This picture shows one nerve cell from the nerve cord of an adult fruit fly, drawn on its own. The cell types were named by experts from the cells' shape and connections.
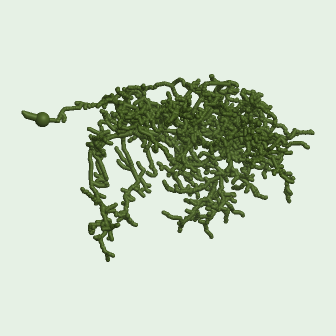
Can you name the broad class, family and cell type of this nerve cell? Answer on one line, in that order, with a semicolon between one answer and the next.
nerve-cord intrinsic neuron; hemilineage 19A; IN19A022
